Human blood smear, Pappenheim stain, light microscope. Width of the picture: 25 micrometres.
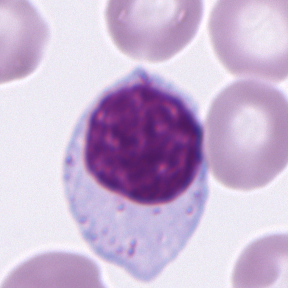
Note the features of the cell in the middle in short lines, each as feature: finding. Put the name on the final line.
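Nucleus position: toward the top, with most of the cytoplasm below it
Chromatin: dark purple, clumped into coarse patches
Nucleolus: none visible
Vacuoles: none seen in the cytoplasm
Name: large granular lymphocyte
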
